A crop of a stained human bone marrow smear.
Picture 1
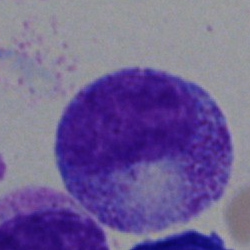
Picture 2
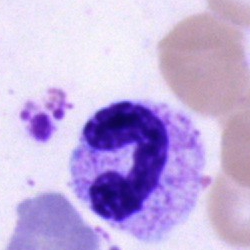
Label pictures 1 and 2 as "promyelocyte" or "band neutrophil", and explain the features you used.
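The promyelocyte is in picture 1 and the band neutrophil in picture 2. The promyelocyte has a round outline and a smooth edge without projections, while the band neutrophil is roughly round. In the promyelocyte the nucleus stains dark purple; in the band neutrophil it is a single unsegmented band curved into a C, its open side facing left, with dense dark purple chromatin and no visible nucleoli.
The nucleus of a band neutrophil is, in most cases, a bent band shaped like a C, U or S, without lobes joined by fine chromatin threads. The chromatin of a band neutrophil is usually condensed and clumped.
The cytoplasm differs as well: the promyelocyte's is wider at the bottom than at the top and holds scattered reddish-purple granules, whereas the band neutrophil's is abundant and pale lilac. Below the promyelocyte, parts of other nucleated cells are cut off by the frame edge.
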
